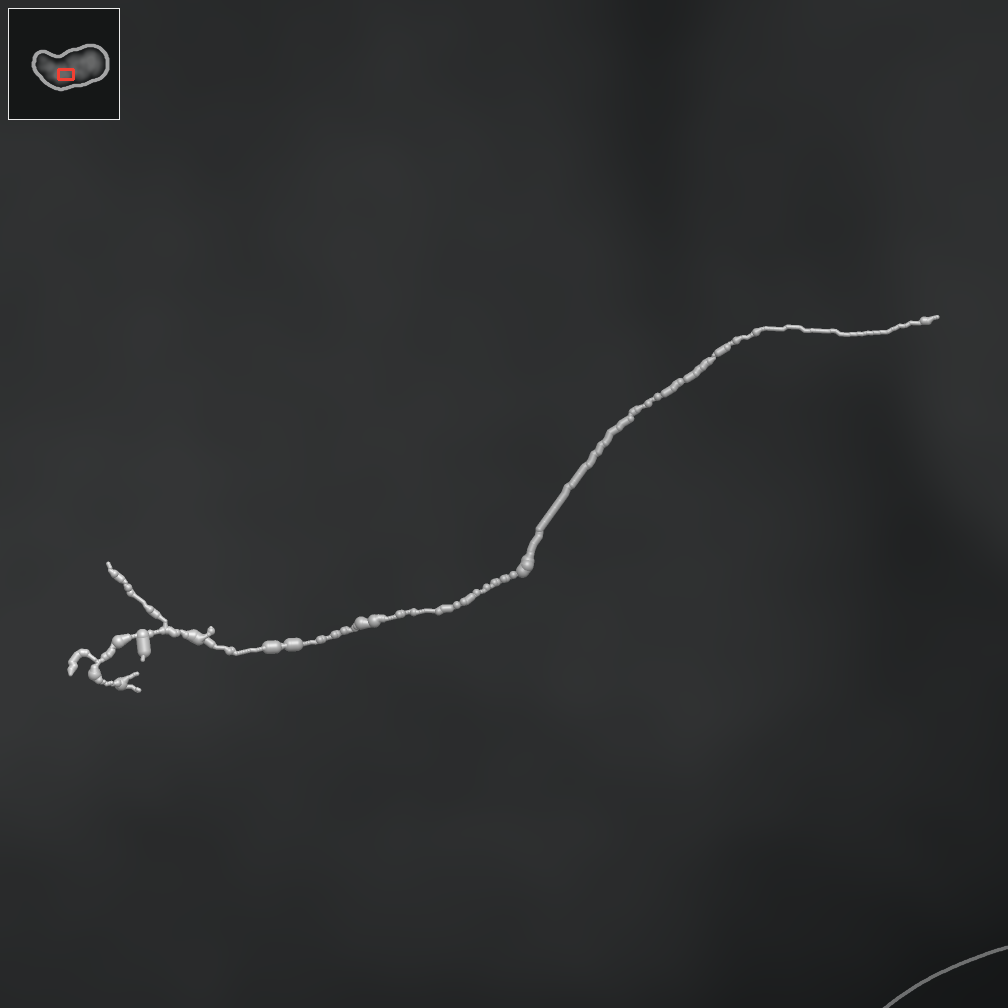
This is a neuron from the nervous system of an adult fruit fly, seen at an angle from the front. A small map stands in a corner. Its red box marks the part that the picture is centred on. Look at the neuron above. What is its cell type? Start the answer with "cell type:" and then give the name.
cell type: WG1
